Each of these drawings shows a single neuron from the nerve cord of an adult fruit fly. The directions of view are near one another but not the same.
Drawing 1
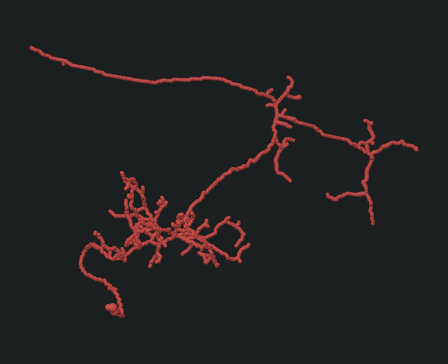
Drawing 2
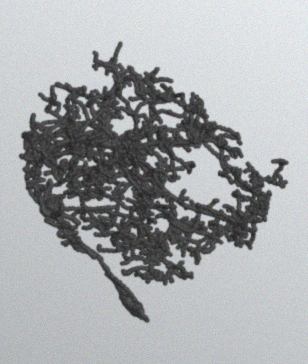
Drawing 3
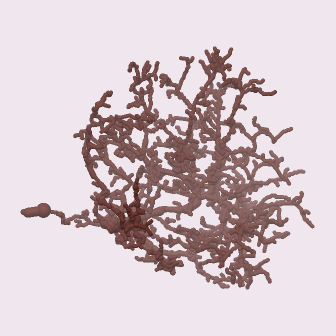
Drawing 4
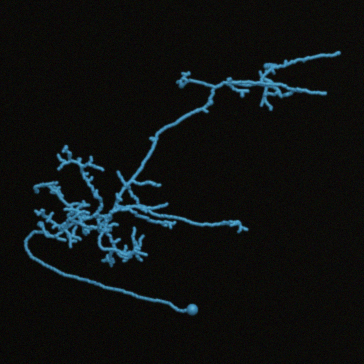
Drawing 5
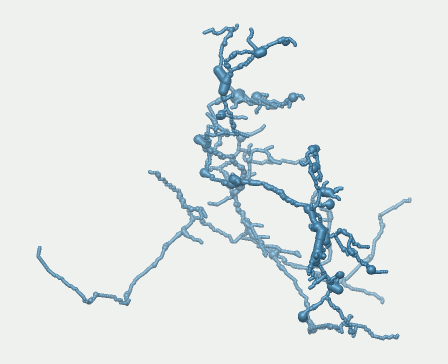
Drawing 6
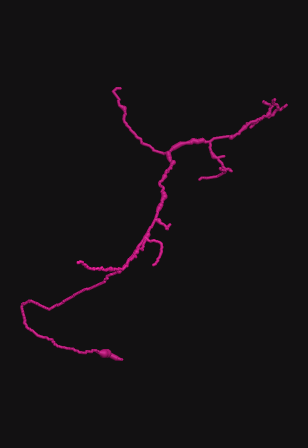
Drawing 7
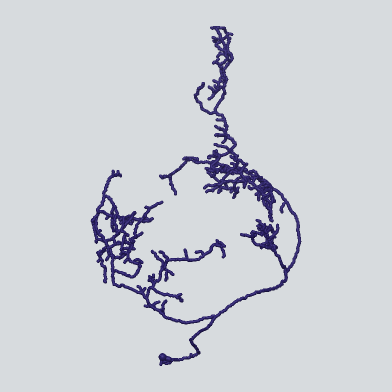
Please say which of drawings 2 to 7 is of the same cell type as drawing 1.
4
